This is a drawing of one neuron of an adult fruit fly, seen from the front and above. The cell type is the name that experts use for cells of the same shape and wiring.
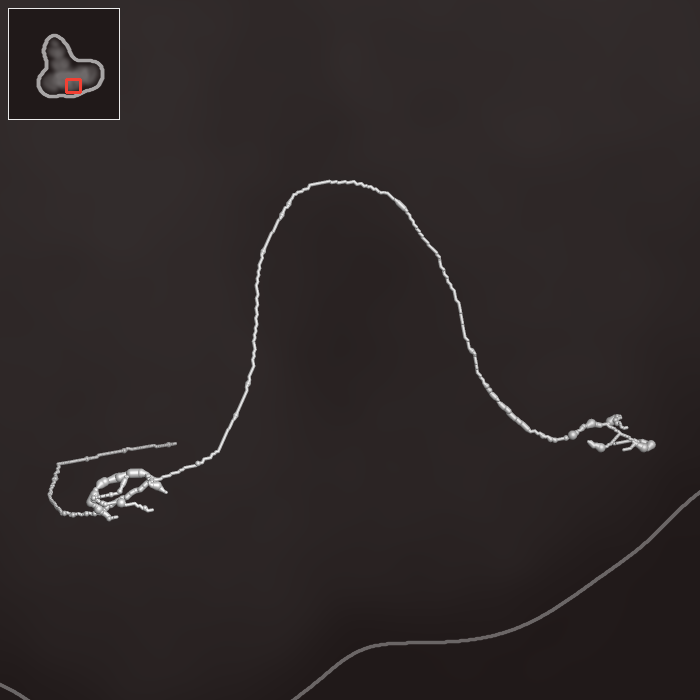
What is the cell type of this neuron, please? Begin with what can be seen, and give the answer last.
The drawing shows no cell body. There are a dozen or fewer branch ends. Its broad class is sensory neuron entering the brain. It is of cell type ORN_VA4.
